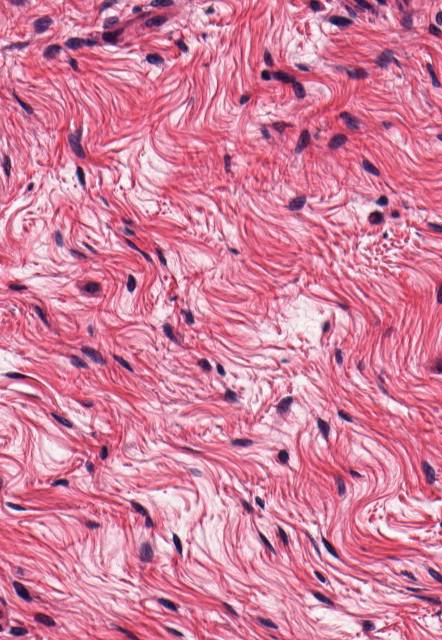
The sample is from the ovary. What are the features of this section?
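Nothing organised here, just pink fibrous bundles filling the field with nuclei scattered through them. Those nuclei are small and dark purple, slender to oval, each sitting on its own and well spaced across the field. You won't find distinct cytoplasm or cell borders around them.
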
